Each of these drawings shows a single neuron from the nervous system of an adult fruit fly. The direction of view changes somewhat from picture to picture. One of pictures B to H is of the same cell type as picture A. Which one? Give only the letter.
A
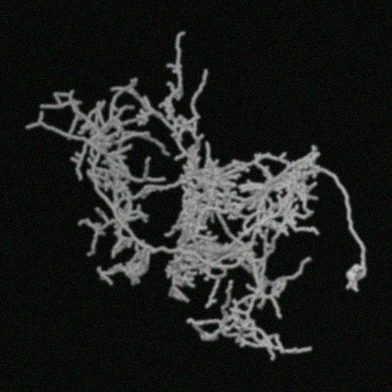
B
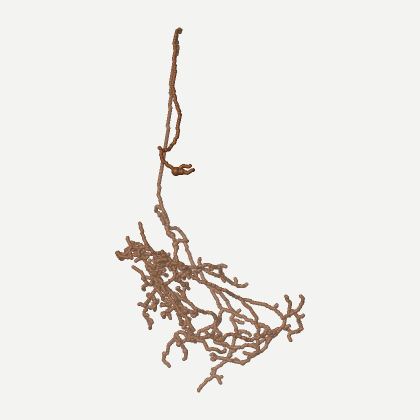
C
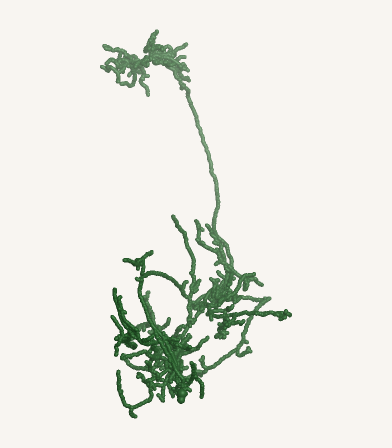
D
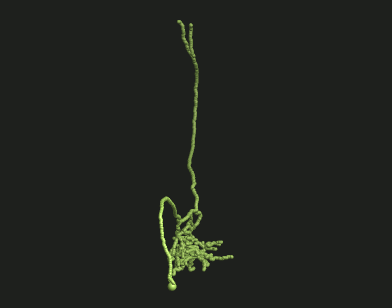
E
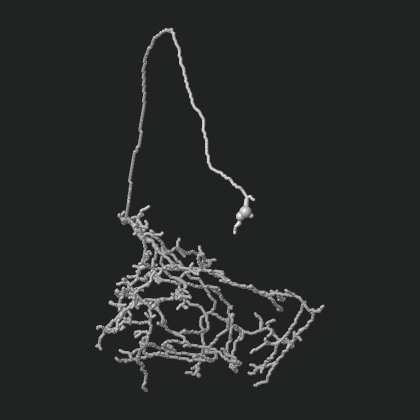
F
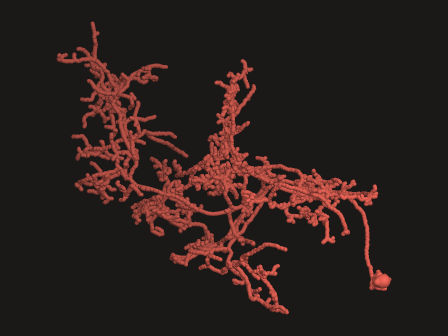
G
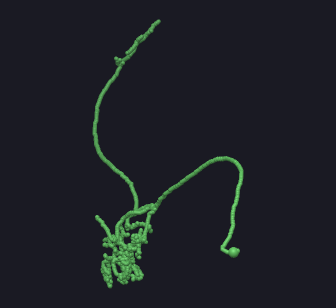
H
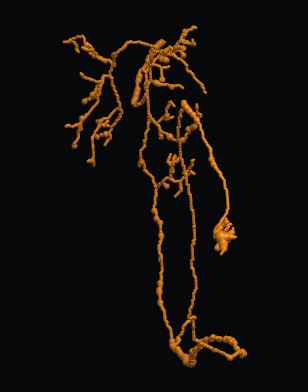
F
